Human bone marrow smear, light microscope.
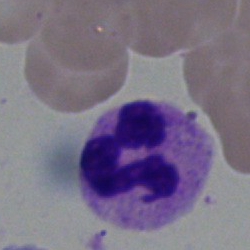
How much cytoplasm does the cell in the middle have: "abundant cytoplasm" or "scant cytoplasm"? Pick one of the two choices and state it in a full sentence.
The nucleus is surrounded by broad cytoplasm.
